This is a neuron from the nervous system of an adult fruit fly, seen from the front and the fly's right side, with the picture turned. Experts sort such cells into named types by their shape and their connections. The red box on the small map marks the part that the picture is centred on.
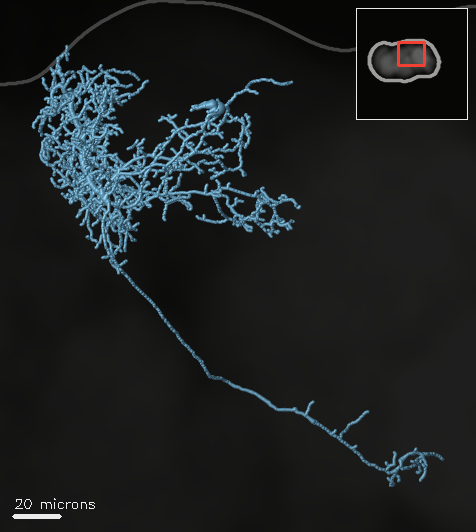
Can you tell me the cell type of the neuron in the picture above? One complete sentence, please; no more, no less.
The cell type of this neuron is IN16B014.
